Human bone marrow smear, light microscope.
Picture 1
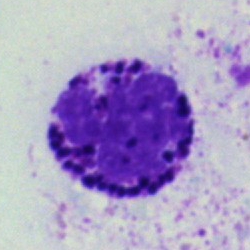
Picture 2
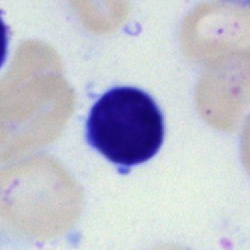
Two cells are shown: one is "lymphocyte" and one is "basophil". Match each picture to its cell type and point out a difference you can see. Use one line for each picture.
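Picture 1: basophil. Coarse, very dark purple granules are crowded along the rim of the cell.
Picture 2: lymphocyte. No granules are seen in the cell.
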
